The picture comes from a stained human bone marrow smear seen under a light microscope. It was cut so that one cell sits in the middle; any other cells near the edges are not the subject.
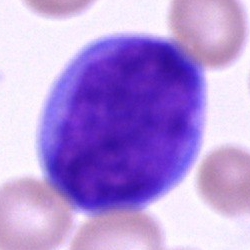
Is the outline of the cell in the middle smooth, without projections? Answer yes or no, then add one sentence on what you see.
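Yes. The cell outline is smooth and oval.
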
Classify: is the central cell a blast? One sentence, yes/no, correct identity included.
Yes, the cell shown in the middle is a blast.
